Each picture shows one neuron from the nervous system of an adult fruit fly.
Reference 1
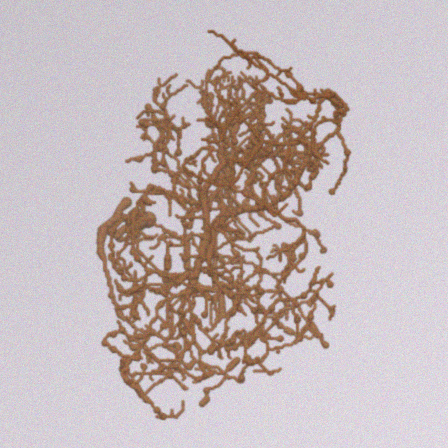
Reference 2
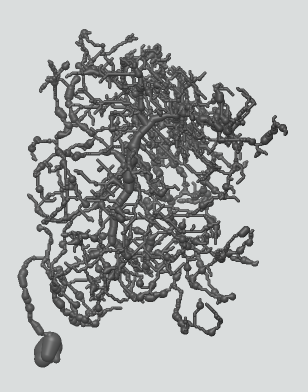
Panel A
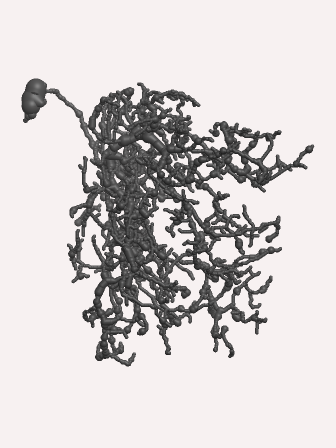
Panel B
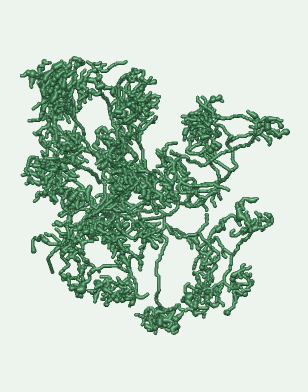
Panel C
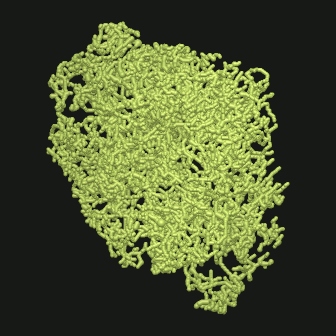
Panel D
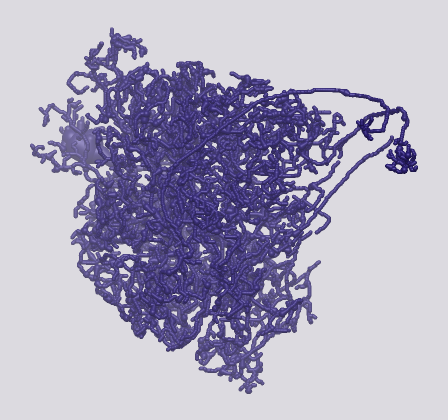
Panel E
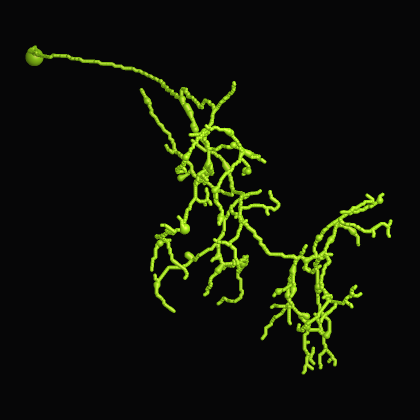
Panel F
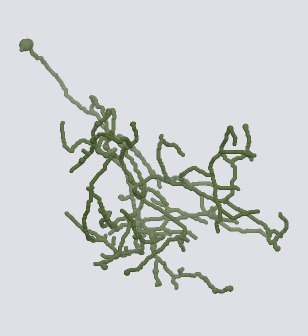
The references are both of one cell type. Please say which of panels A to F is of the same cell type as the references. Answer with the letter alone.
A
